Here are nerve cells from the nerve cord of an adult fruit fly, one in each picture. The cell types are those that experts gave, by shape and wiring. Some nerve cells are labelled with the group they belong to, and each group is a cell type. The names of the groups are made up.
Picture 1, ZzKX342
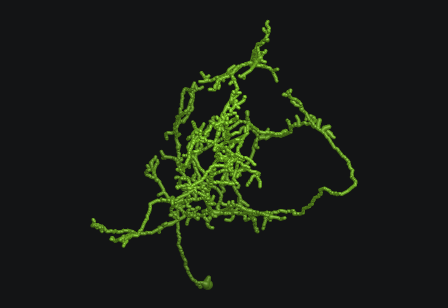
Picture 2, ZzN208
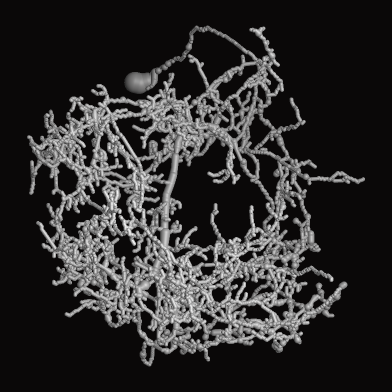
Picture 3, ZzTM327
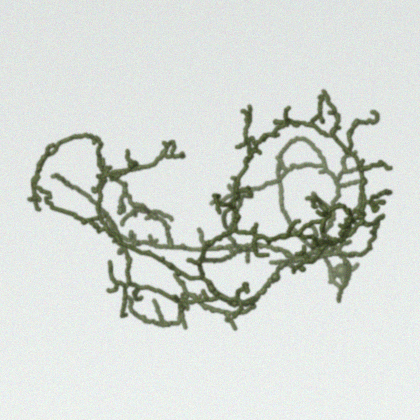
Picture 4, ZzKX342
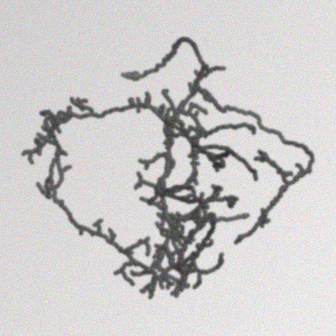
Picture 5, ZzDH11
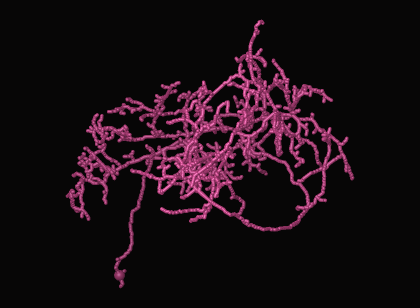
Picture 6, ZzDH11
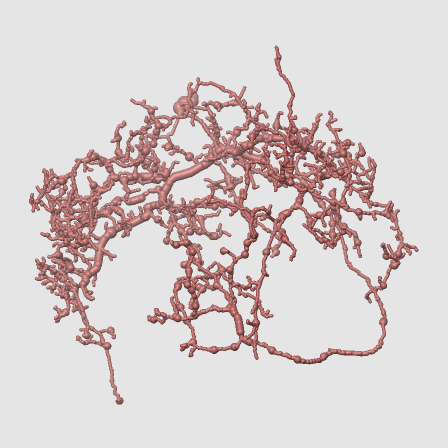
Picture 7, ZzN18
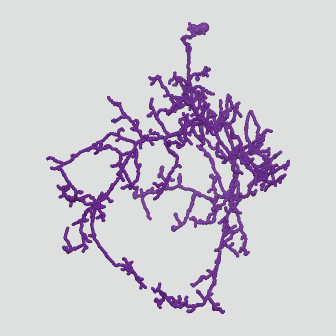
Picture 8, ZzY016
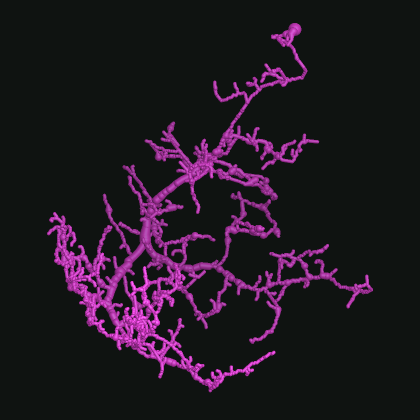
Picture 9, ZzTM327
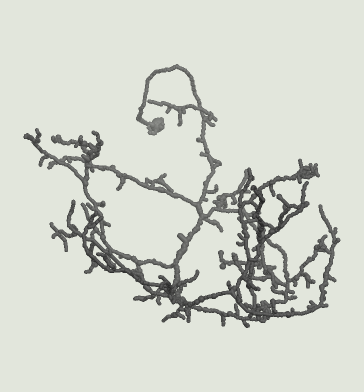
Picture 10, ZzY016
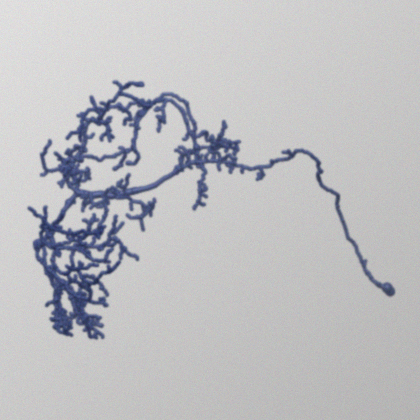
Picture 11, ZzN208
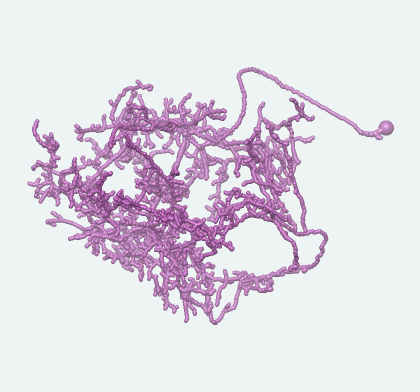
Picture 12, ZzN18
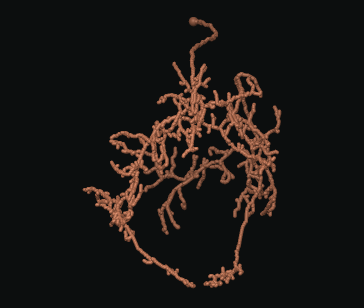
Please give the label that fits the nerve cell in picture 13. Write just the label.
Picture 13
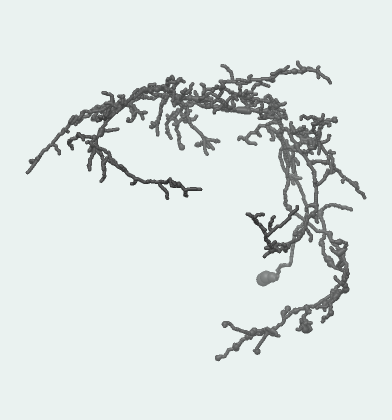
ZzN18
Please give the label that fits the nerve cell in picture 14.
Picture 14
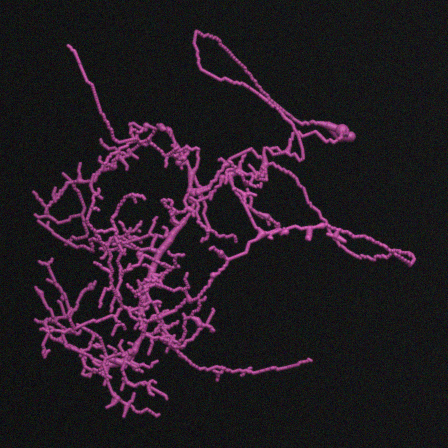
ZzKX342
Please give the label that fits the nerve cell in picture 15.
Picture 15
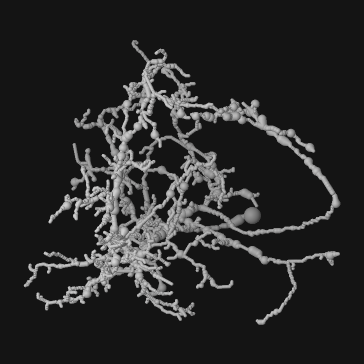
ZzKX342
